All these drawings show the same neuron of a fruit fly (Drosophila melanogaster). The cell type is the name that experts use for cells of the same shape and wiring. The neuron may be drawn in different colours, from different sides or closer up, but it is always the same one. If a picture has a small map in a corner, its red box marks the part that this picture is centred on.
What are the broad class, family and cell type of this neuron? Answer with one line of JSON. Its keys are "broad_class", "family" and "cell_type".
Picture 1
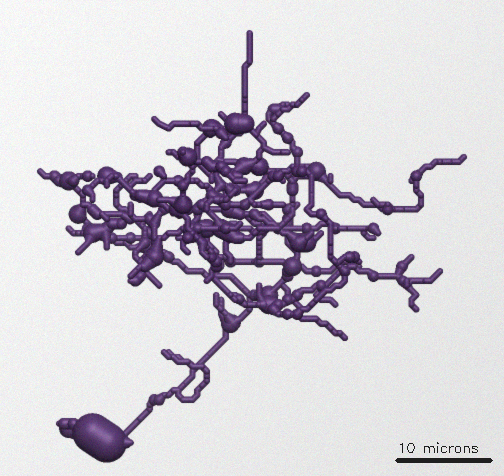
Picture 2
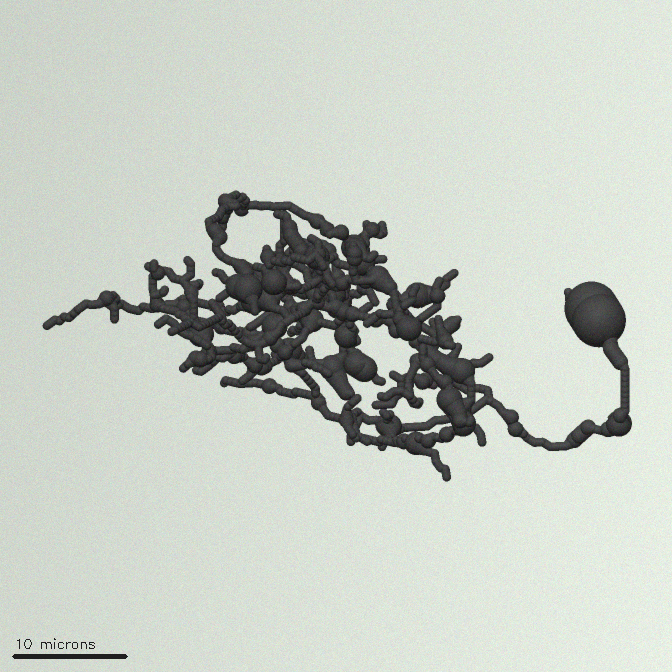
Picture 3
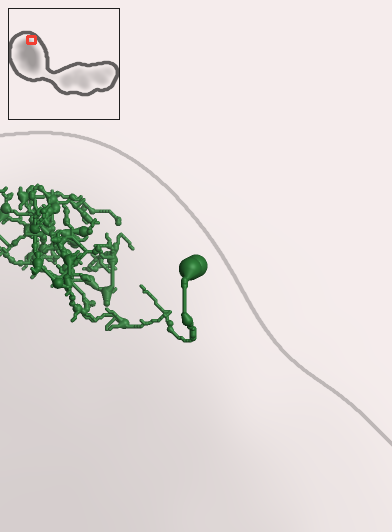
{"broad_class": "central-brain intrinsic neuron", "family": "hemilineage SLPpm1", "cell_type": "SLP300"}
